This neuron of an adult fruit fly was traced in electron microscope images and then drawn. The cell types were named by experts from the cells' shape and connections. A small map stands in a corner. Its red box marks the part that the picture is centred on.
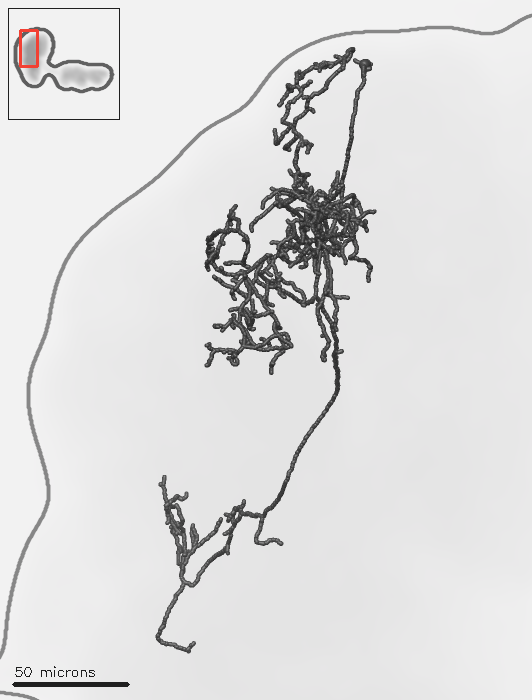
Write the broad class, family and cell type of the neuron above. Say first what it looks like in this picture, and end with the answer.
By the scale bar it is about 250 microns tall in this view. Dozens of branch ends can be seen. Its broad class is central-brain intrinsic neuron. The family is hemilineage LHl2_ventral. It is of cell type AVLP060.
